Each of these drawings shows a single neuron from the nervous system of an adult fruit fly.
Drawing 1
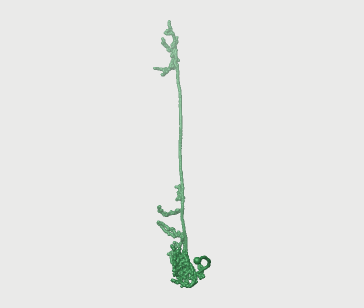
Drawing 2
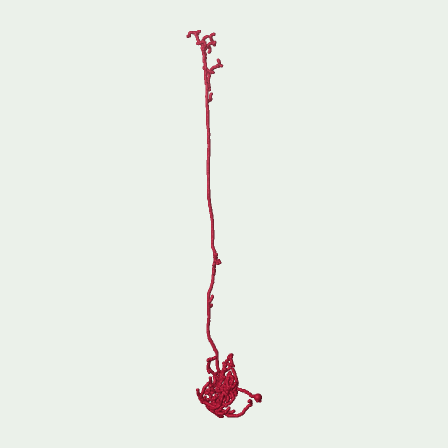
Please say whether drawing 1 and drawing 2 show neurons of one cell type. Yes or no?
no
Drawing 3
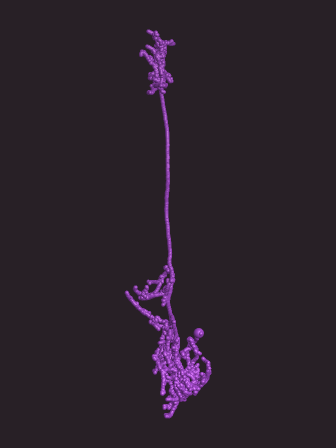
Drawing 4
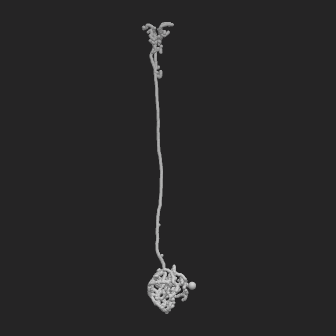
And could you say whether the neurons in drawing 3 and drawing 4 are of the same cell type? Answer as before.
no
